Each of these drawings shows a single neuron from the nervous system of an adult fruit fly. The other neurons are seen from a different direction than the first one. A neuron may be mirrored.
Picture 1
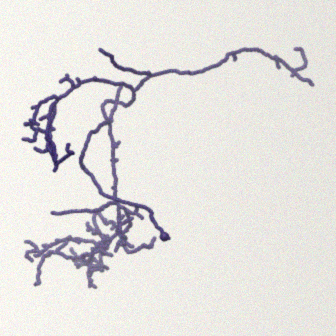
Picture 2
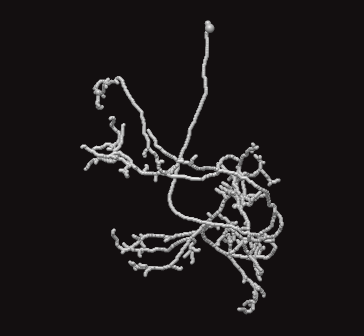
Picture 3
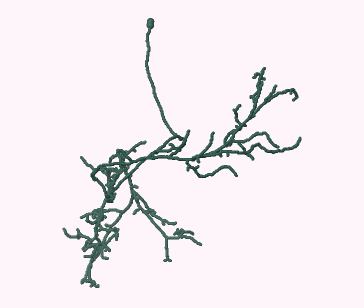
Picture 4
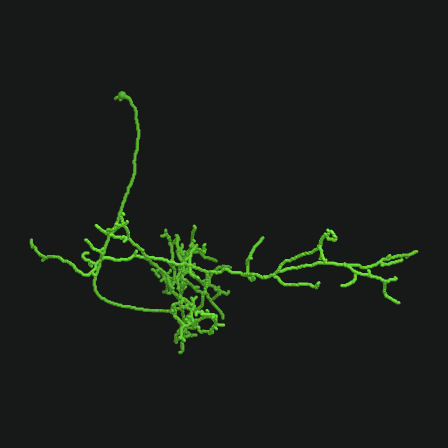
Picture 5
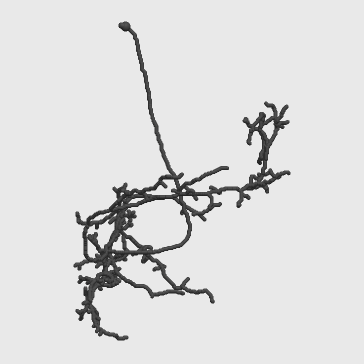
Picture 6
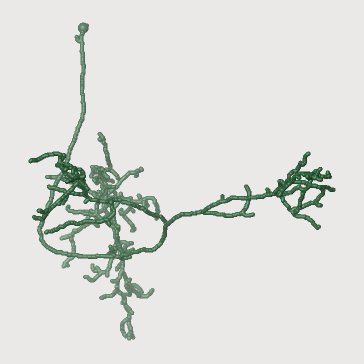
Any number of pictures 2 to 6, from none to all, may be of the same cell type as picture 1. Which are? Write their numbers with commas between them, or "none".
2, 3, 5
